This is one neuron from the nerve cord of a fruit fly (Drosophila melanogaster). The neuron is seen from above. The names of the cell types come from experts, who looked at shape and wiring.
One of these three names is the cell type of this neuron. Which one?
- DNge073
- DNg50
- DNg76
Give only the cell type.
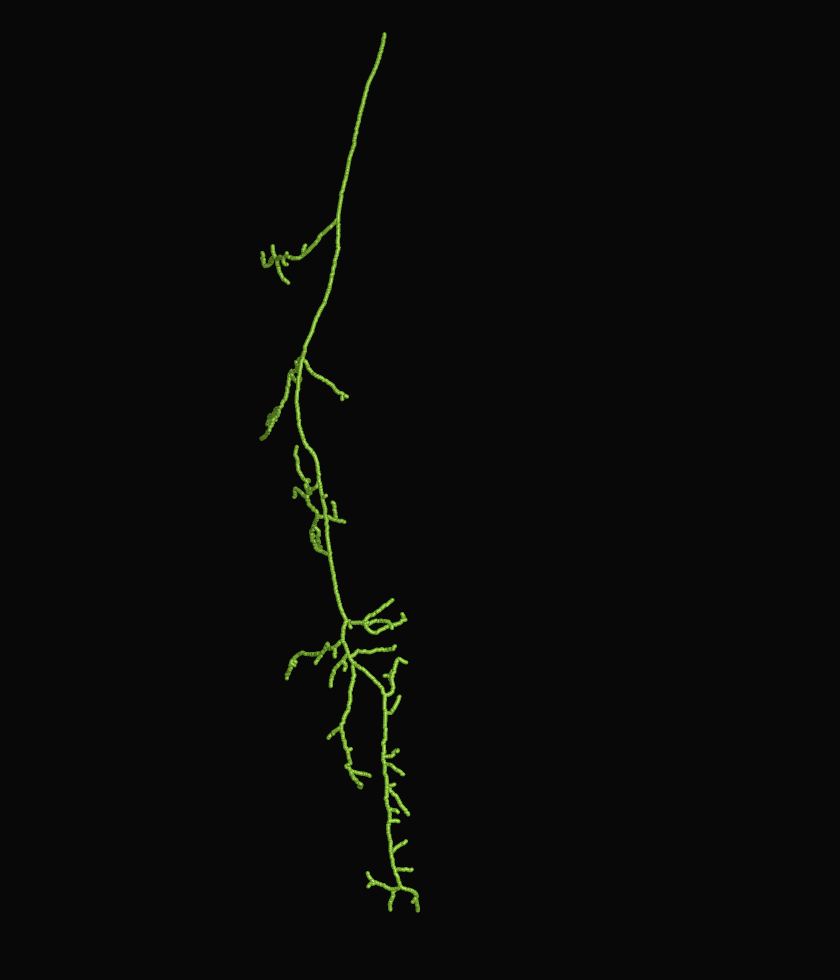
DNg50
